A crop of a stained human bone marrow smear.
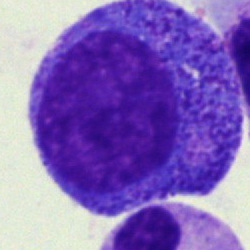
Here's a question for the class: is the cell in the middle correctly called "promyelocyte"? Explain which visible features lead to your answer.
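Yes, promyelocyte is the right name for this cell. Look first at the cytoplasm: it is blue and holds many purple granules.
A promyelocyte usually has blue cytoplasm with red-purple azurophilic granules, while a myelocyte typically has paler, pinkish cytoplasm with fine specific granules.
Now the nucleus, which sits toward the left side of the cell: its chromatin is finely textured rather than coarsely clumped.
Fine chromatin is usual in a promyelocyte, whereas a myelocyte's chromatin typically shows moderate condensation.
You can also see a round outline and a wider band of cytoplasm on the right.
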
